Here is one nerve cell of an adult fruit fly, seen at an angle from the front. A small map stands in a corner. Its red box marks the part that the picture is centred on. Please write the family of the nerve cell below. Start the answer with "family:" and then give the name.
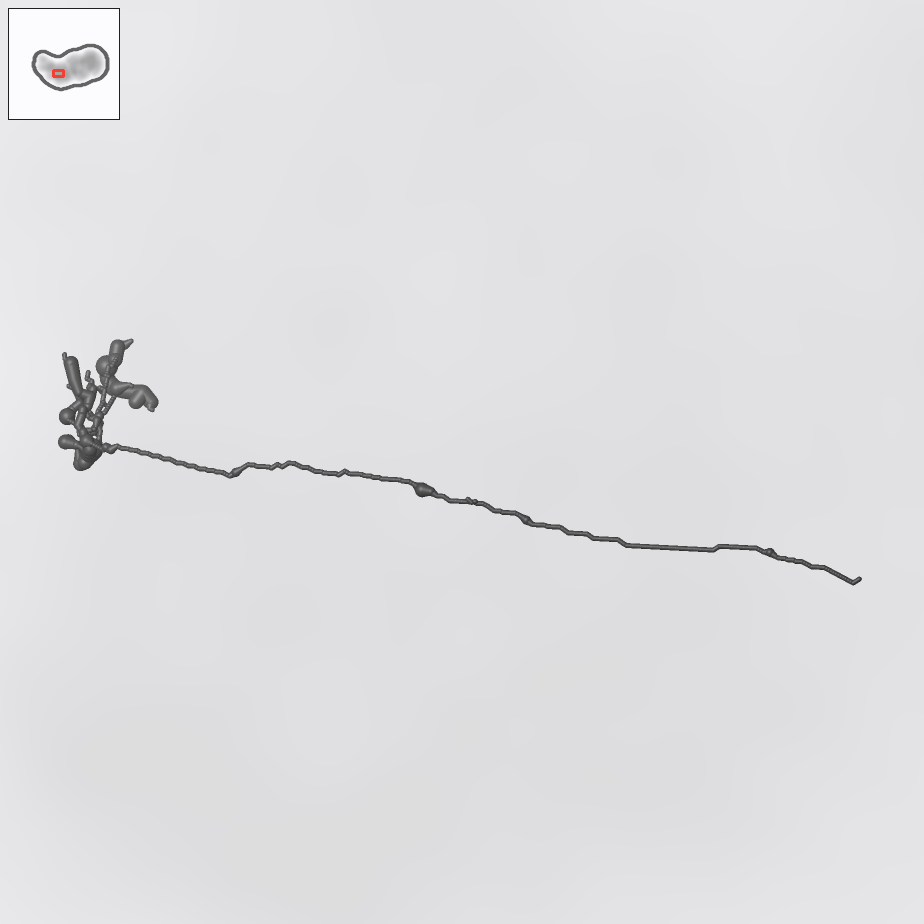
family: L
